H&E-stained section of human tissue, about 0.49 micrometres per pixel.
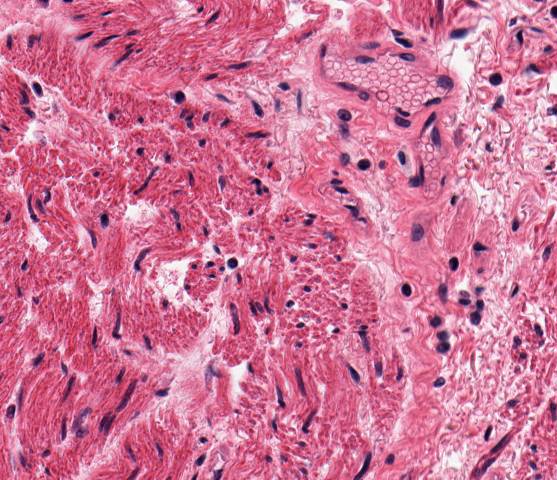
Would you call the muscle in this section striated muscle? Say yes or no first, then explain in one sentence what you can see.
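No. The field is made up mostly of bundles of smooth muscle that run in several different directions.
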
